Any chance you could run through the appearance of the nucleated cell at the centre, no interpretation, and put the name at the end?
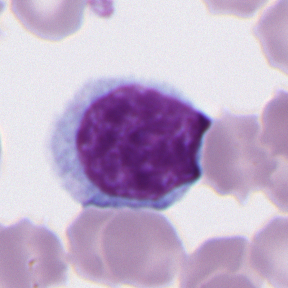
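You've got a roundish nucleus with its right edge flattened, sitting off-centre toward the right side of the cell. Around it the cytoplasm is pale greyish-blue. Along the left side, the cell margin looks slightly ragged and fuzzy. It's a typical lymphocyte.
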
